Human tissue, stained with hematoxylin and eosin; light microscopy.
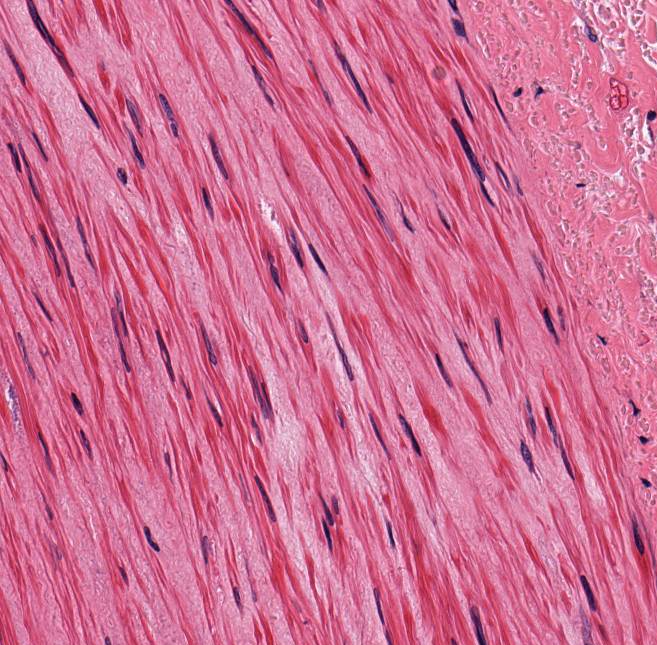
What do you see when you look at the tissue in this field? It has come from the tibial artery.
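You'll notice the nuclei are elongated and cigar-shaped, blunt at the ends, lying along the long axis of each cell. They stain dark purple, and evenly. The cytoplasm is strongly pink. And the nuclei sit singly between the fibres, not crowded.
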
